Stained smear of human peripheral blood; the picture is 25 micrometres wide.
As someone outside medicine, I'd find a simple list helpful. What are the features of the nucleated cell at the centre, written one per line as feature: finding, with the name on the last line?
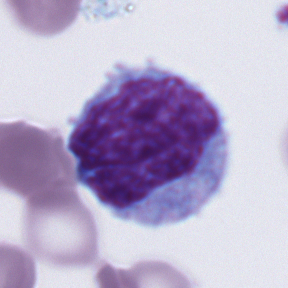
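Nuclear position: toward the upper left, so most of the cytoplasm makes a crescent at the lower right
Fold: notice the pale line, like a shallow fold, running across the lower part of the nucleus
Cytoplasm colour: pale greyish blue
Coarse granules: none seen in the cytoplasm
Name: monocyte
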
